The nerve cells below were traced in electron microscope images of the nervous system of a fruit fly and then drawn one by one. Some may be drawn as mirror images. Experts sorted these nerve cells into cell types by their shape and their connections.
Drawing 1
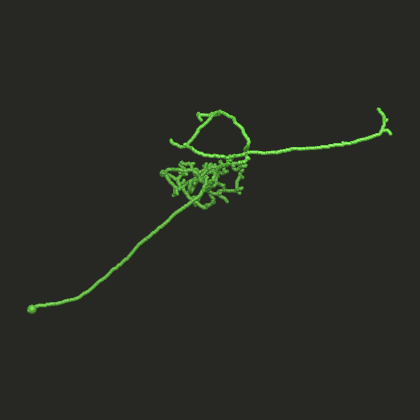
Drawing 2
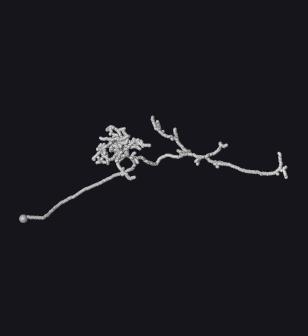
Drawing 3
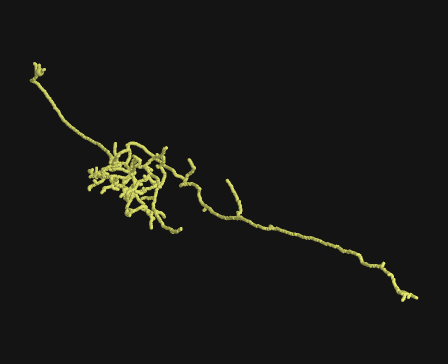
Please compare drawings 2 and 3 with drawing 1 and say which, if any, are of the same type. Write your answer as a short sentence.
Drawing 2 is of the same cell type.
